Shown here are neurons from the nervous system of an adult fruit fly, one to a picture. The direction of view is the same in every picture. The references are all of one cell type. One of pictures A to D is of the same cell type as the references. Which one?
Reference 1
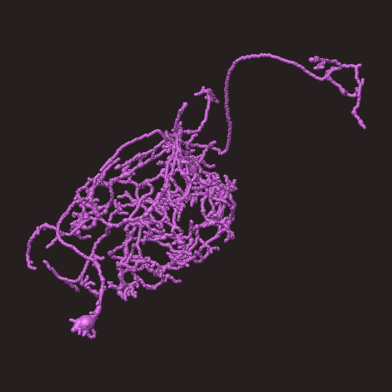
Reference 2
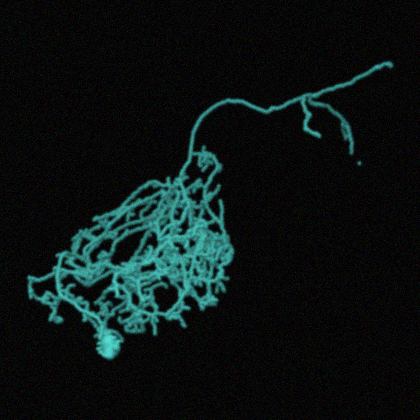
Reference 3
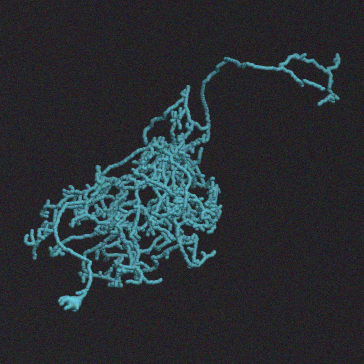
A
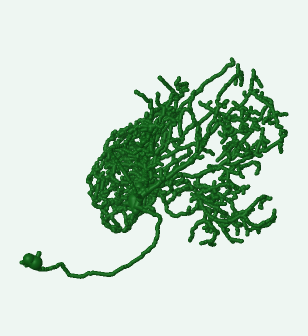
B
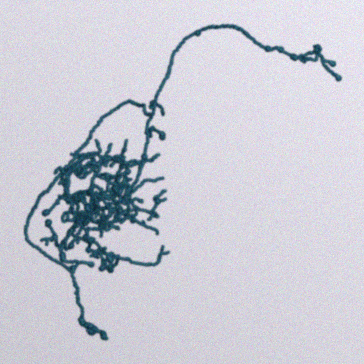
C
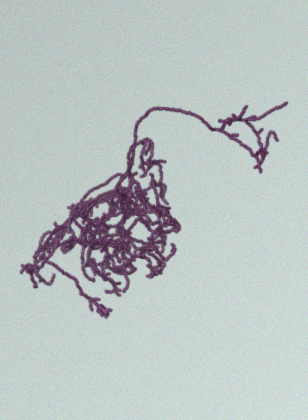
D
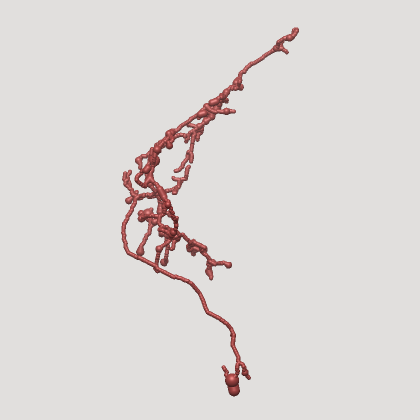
C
